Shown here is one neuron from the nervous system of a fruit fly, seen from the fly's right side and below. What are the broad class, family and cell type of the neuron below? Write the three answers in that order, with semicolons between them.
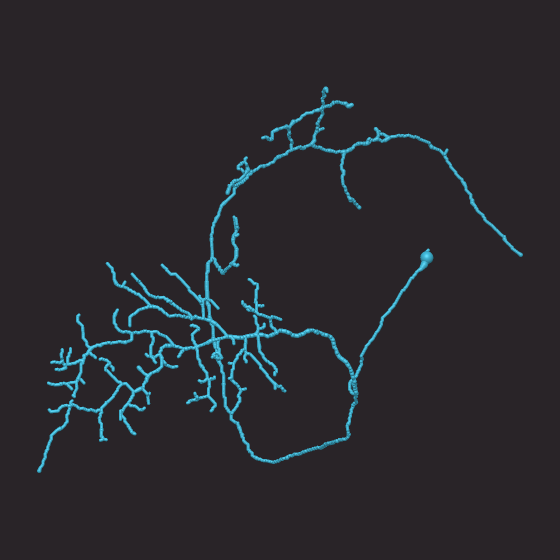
visual projection neuron; MeVP; MeVP34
